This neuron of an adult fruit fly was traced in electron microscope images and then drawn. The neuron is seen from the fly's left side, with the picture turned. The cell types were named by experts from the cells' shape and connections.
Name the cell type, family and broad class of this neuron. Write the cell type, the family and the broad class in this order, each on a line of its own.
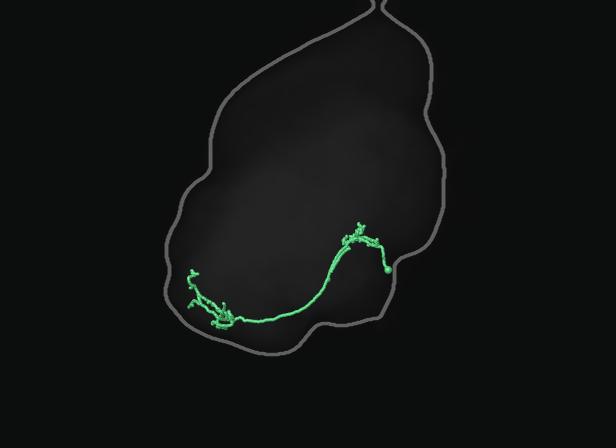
CB1008
hemilineage FLAa3
central-brain intrinsic neuron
